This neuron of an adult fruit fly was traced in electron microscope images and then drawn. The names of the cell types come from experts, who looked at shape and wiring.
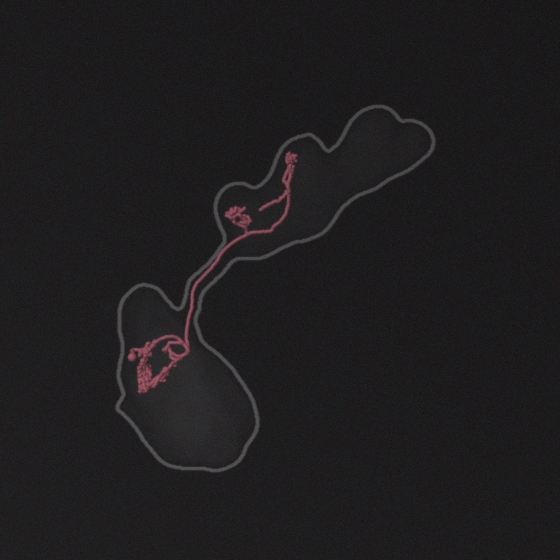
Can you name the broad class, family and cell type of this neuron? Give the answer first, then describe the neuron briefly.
It is a descending neuron. The family is DNg. Its cell type is DNg63. As drawn here it is taller than it is wide.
